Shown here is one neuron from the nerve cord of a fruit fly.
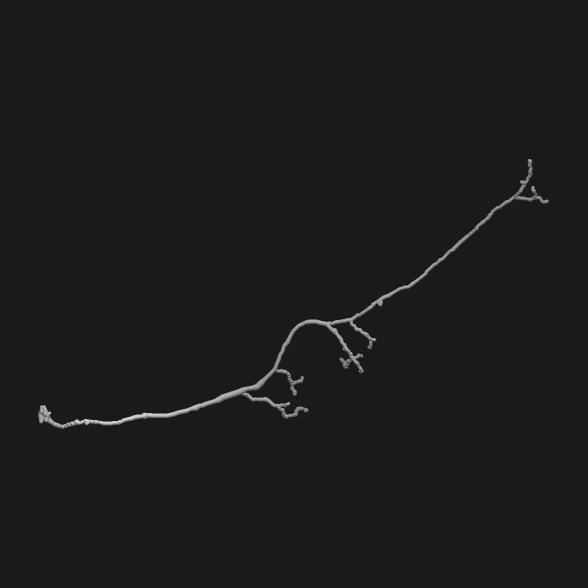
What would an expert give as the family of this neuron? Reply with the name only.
class mechanosensory proprioceptive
